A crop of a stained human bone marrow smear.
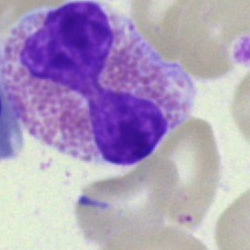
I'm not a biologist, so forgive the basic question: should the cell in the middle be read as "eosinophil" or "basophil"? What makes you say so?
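It's an eosinophil. Look at the nucleus: you can see one lobe at the upper left and the other at the lower right, with dark purple, condensed chromatin.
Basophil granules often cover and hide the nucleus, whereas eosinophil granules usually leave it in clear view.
The granules are coarse, round and fairly even in size, and the outline is roughly oval with no surface projections.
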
